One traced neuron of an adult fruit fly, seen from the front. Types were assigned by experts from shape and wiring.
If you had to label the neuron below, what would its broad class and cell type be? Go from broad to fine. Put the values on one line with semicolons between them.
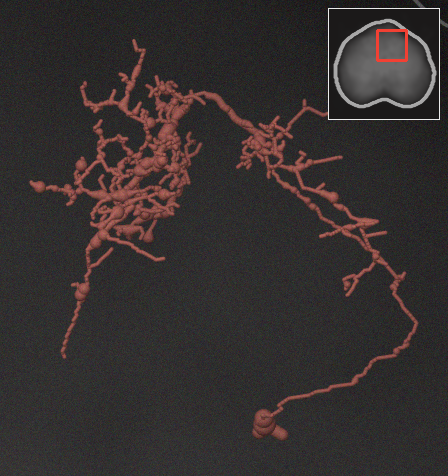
nerve-cord intrinsic neuron; INXXX448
